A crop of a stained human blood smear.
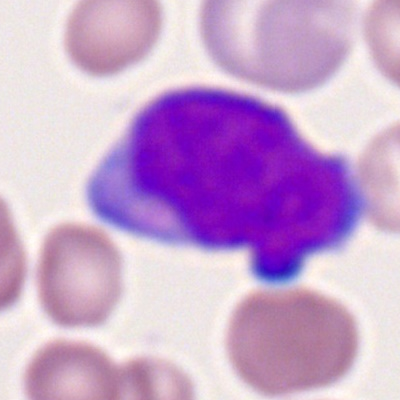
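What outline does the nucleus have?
Irregular and folded.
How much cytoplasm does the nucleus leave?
Little, pale blue and widest on the left.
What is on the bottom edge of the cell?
A small knob-like protrusion.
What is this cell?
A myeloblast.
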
